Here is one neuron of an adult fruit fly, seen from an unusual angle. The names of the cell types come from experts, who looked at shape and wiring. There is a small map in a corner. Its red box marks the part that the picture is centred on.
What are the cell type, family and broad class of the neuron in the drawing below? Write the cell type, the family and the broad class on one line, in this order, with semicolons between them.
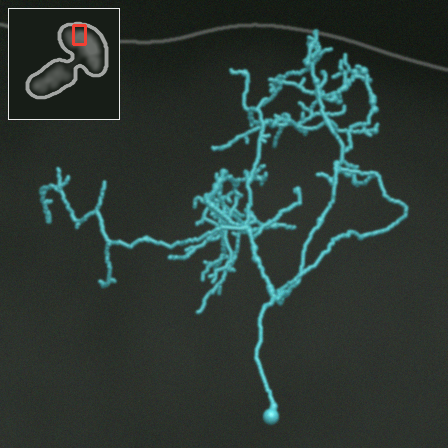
LHAV1f1; hemilineage VLPl&p2_lateral; central-brain intrinsic neuron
